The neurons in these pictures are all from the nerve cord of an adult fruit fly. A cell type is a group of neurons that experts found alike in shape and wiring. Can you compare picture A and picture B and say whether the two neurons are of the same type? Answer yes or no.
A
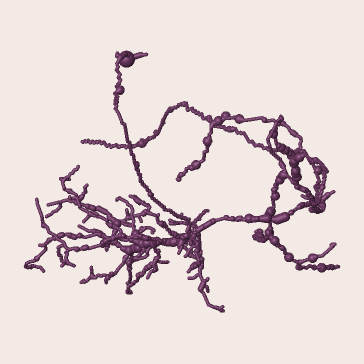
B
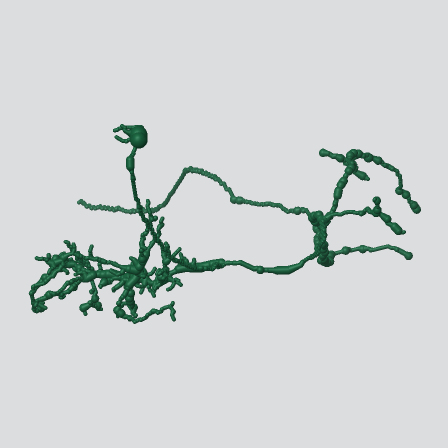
no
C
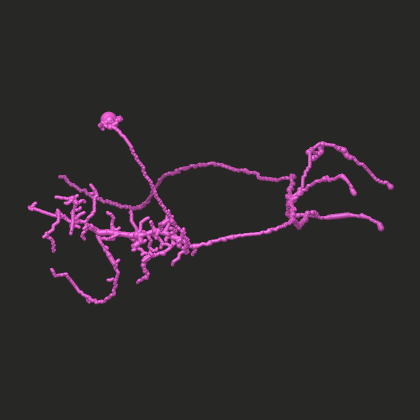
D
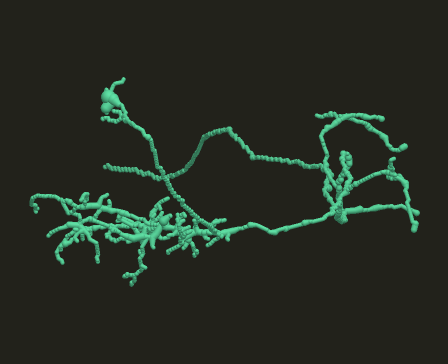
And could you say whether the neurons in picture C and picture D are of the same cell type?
yes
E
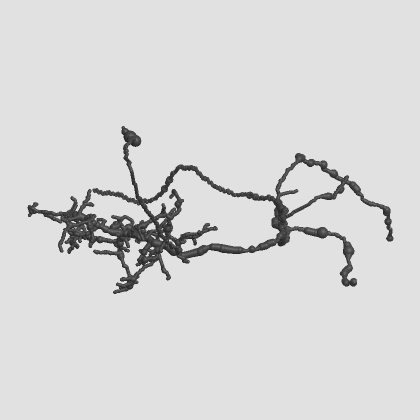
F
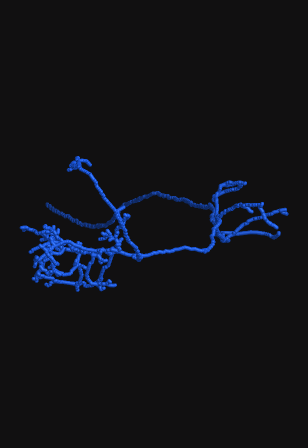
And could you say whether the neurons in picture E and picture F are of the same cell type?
no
